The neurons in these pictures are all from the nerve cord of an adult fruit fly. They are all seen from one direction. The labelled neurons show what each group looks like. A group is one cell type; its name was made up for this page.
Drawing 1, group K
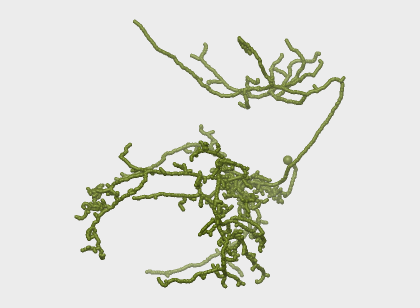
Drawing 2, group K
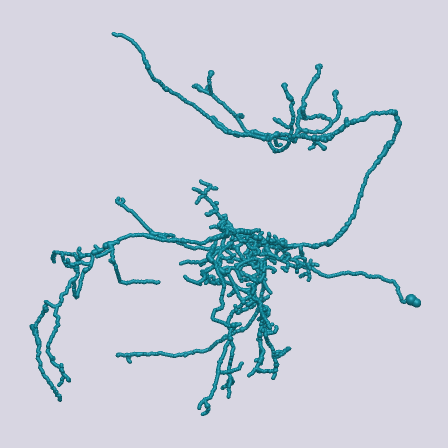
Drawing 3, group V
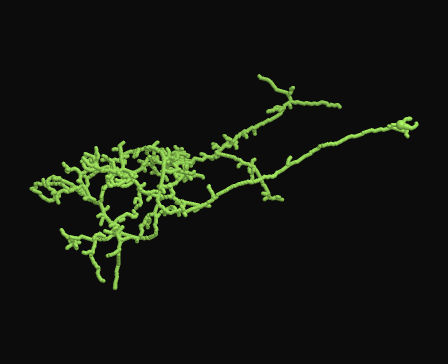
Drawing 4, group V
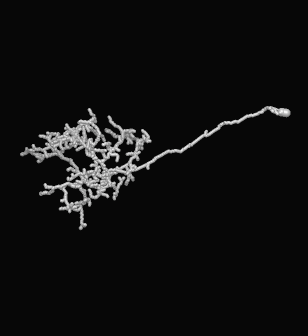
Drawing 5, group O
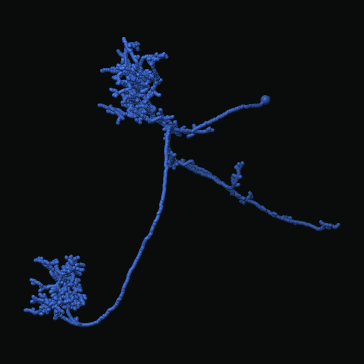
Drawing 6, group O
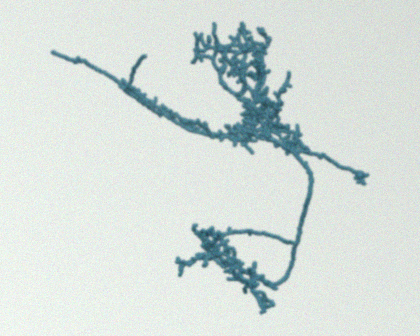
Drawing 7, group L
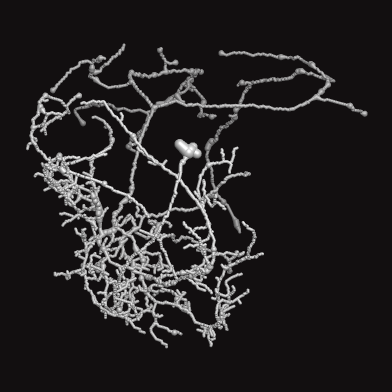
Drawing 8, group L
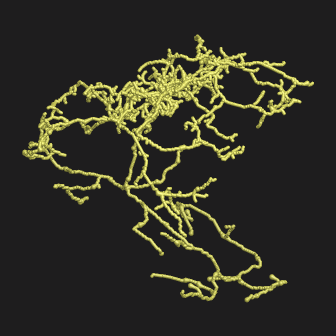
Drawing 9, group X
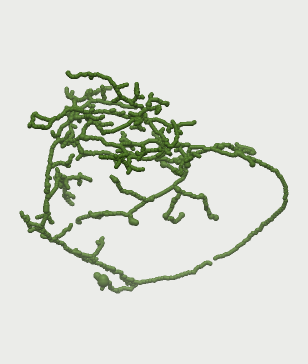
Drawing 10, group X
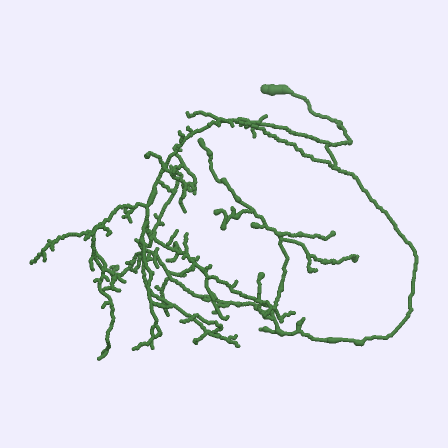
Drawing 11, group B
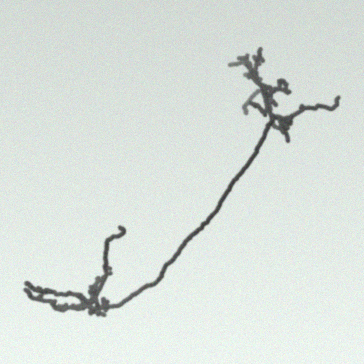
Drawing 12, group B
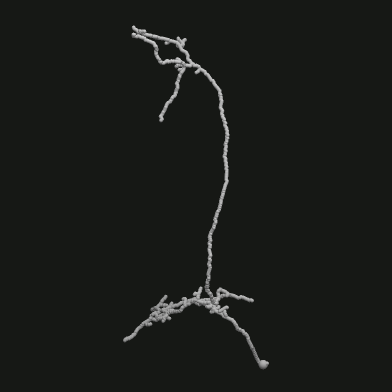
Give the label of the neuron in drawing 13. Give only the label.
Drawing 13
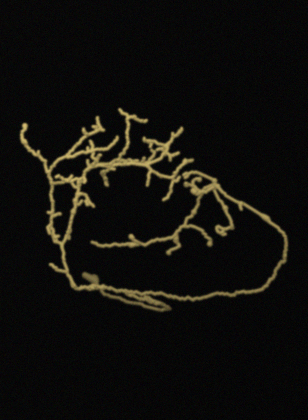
group X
